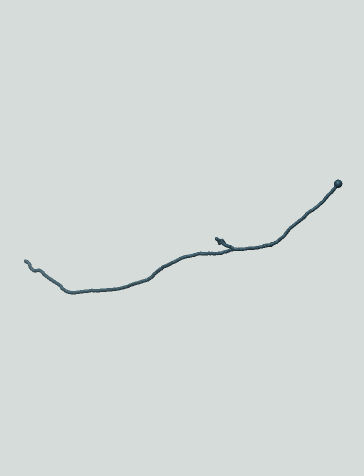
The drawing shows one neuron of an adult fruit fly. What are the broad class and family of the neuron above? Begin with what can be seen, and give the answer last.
It has a dozen or fewer branch ends. In this view it is more than twice as wide as it is tall. This is a sensory neuron ascending to the brain. The name of its family is class mechanosensory proprioceptive.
